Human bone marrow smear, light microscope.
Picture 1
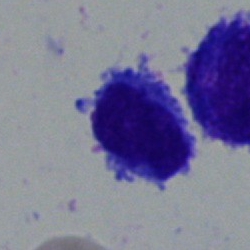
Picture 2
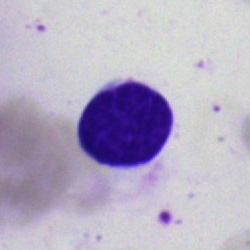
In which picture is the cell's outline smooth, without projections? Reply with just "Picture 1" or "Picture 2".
Picture 2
